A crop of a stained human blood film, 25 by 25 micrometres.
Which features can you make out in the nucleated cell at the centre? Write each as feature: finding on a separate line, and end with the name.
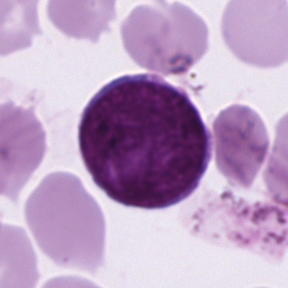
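Outline: smoothly round, about 12 micrometres across
Nucleus: round, about 11 micrometres across
Nuclear share: about 90% of the cell's area
Cytoplasm: just a very thin rim around the nucleus
Edge: that narrow rim looks dark bluish-purple
Chromatin: mottled, darker patches among slightly lighter areas
Name: myeloblast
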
